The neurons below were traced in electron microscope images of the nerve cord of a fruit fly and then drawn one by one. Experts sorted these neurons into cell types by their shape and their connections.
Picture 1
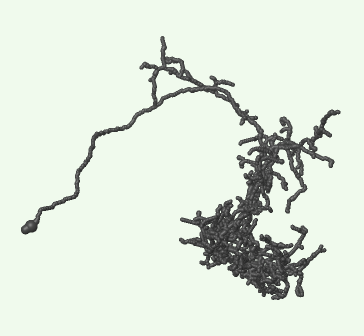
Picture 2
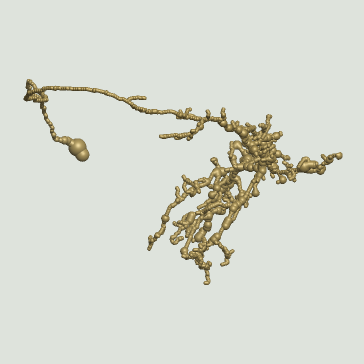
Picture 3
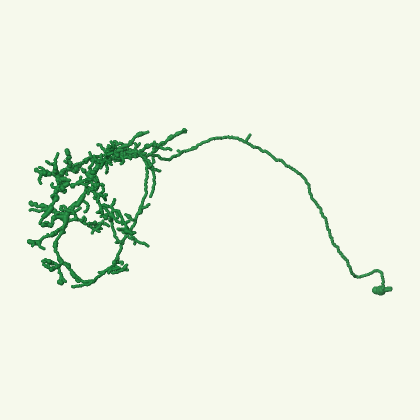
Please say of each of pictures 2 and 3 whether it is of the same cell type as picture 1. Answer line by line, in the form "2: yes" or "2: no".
2: no
3: no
